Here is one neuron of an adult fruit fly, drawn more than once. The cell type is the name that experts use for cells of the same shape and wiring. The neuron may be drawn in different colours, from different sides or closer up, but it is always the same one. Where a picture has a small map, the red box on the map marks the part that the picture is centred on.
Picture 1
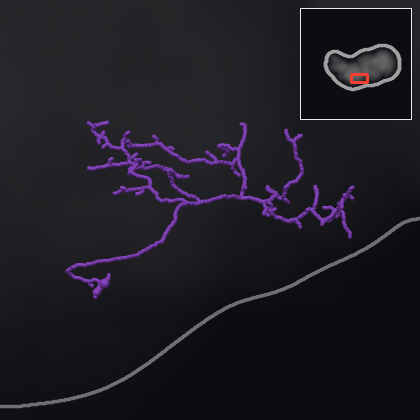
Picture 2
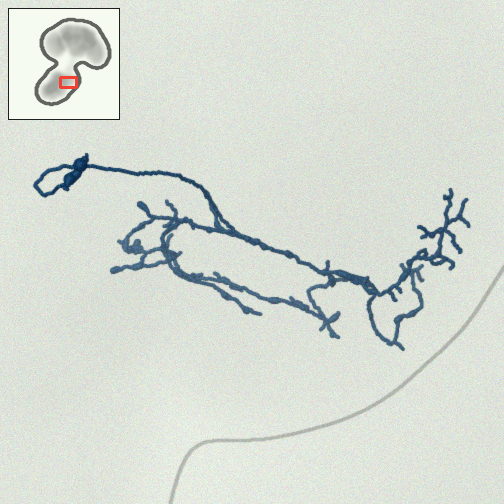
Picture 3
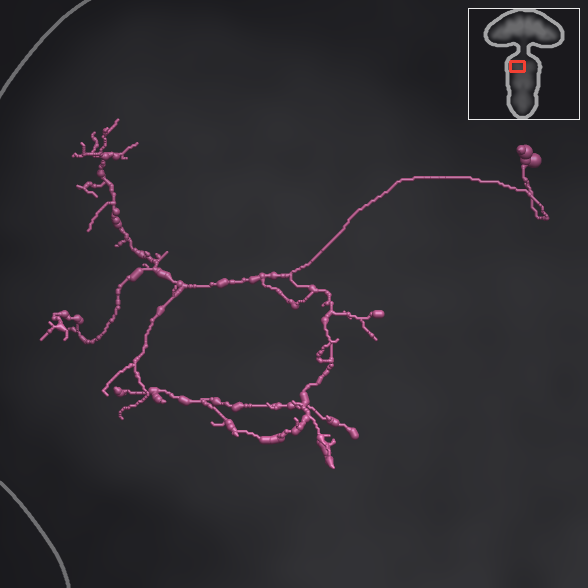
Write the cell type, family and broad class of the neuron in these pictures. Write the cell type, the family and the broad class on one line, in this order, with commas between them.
IN14A068, hemilineage 14A, nerve-cord intrinsic neuron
